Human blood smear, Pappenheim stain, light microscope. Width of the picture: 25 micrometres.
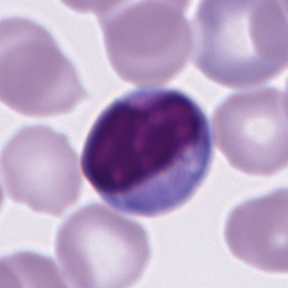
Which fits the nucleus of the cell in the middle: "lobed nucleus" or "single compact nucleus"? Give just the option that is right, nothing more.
Single compact nucleus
